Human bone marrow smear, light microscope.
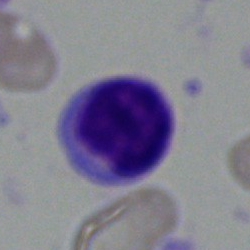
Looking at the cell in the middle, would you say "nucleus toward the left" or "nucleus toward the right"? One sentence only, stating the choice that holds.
It is to the left of the nucleus that most cytoplasm is found.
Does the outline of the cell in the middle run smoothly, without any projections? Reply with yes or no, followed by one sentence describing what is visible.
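Yes. The cell outline is round and smooth.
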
